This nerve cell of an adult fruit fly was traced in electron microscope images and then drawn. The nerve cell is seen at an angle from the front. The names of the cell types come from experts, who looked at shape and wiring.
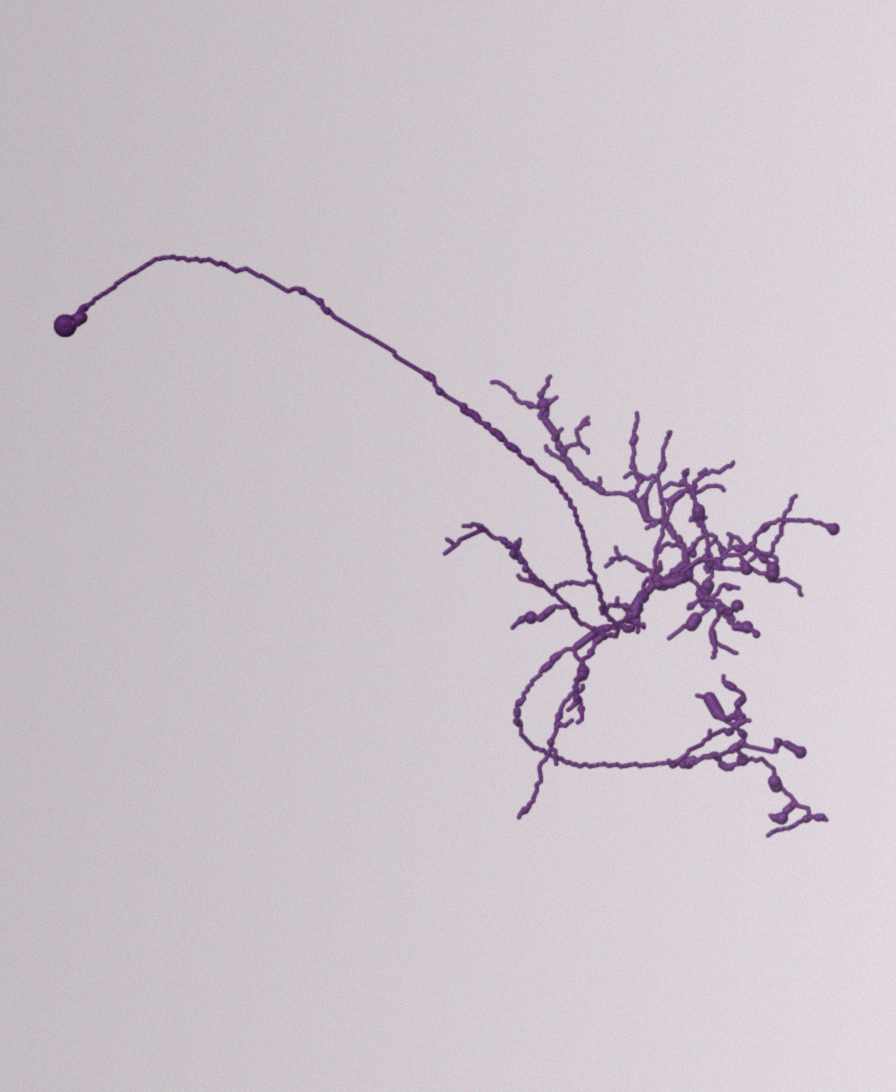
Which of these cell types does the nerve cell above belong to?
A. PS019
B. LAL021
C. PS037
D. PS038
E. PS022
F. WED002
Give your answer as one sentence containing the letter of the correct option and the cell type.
The nerve cell represents the cell type PS022, found under option E.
